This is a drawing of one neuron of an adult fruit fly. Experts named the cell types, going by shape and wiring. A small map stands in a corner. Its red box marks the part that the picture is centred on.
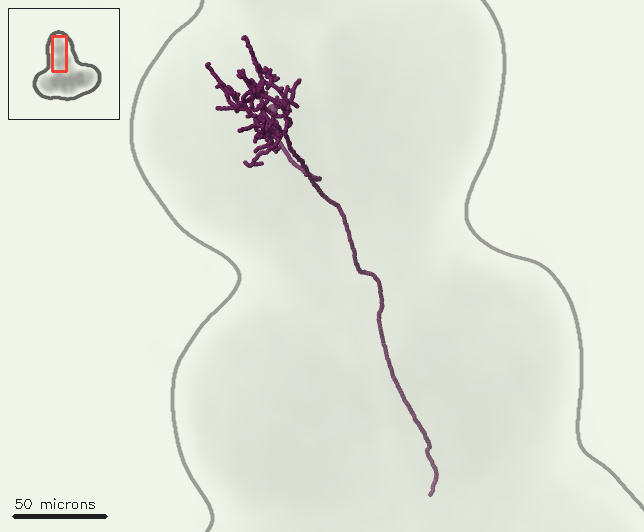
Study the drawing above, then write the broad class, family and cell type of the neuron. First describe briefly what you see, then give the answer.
By the scale bar it is about 250 microns tall in this view. As drawn here it is taller than it is wide. It is a nerve-cord intrinsic neuron. Its family is hemilineage 23B. Its cell type is IN23B085.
